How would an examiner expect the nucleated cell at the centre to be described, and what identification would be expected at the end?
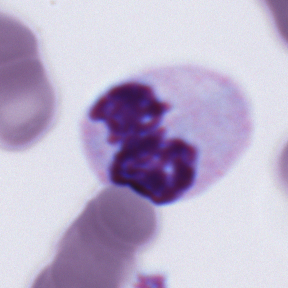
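You've got a smooth, oval outline here, and a nucleus of two large lobes joined by a narrower part. It sits toward the left, so there's a broader band of cytoplasm on the right, abundant and pale pinkish-lilac. So that's a segmented neutrophil.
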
